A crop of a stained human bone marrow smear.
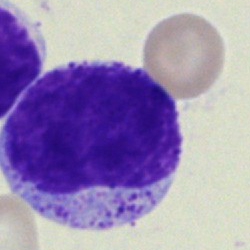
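Myelocyte, central cell, stained human bone marrow smear. Outline roughly round and smooth. Nucleus fills the upper part, leaving cytoplasm mainly below. Cytoplasm pale bluish-lilac, with scattered dark purple granules.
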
